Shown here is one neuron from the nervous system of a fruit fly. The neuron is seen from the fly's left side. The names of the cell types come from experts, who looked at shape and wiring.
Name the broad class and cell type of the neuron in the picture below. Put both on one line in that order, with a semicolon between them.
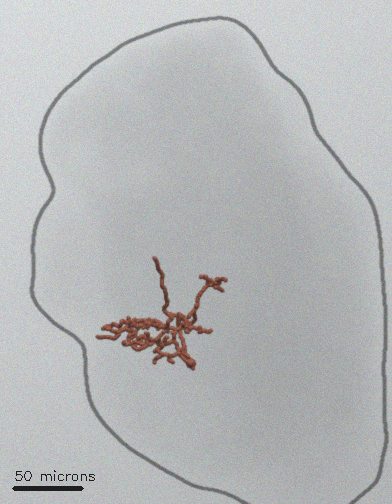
central-brain intrinsic neuron; CB1638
